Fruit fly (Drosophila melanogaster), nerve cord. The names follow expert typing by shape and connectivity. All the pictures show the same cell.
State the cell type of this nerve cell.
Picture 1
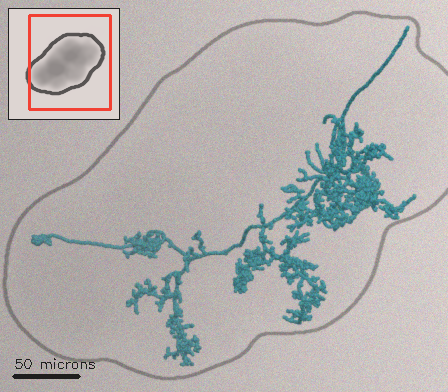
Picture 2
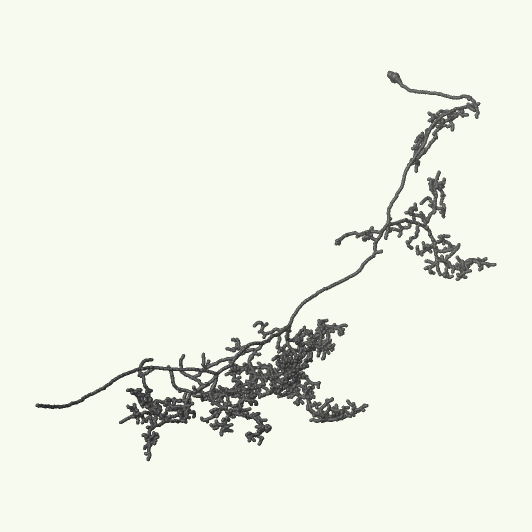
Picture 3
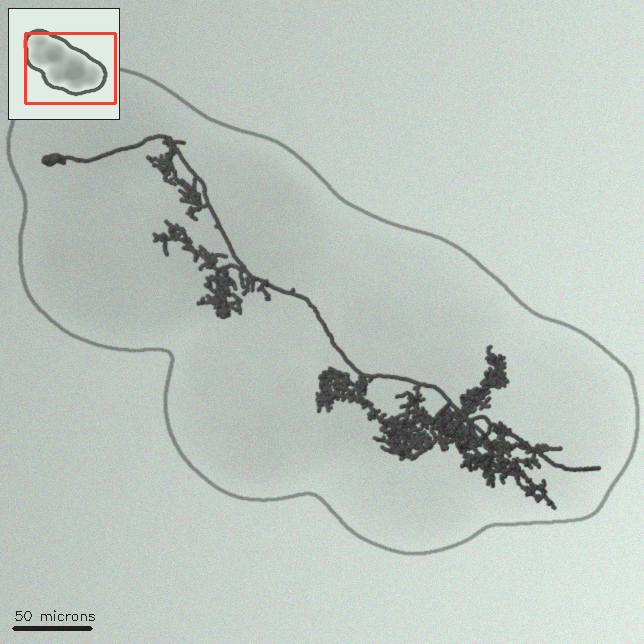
ANXXX027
